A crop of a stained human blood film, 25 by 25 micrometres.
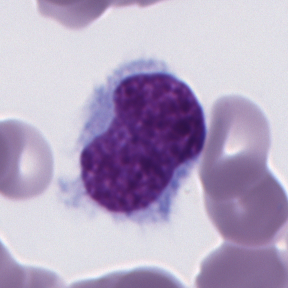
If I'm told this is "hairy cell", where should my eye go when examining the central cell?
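Edge frayed into many fine, hair-like cytoplasmic projections.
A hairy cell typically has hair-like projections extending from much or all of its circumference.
Nucleus indented, kidney-like in shape.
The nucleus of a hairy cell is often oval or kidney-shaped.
Cytoplasm pale blue, widest on the upper-left side of the nucleus. Projections and nuclear shape both go with a hairy cell.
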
